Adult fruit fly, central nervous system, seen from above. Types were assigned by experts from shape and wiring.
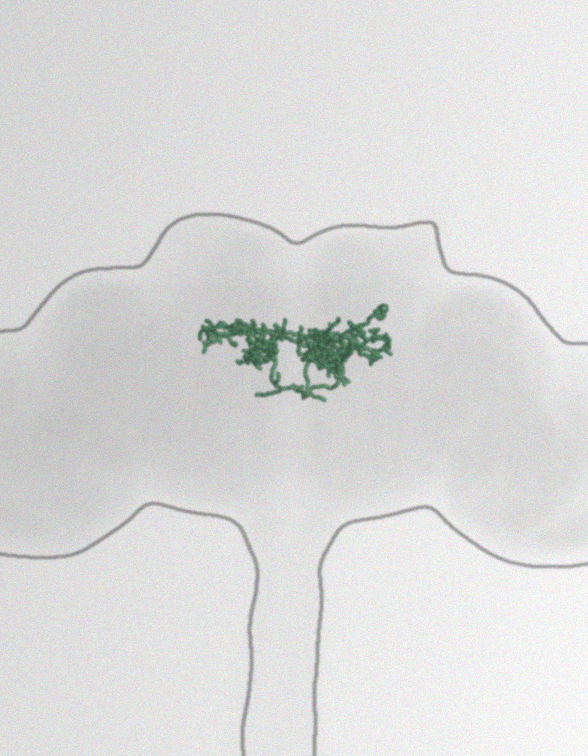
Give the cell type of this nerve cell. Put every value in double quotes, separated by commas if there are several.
"GNG042"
